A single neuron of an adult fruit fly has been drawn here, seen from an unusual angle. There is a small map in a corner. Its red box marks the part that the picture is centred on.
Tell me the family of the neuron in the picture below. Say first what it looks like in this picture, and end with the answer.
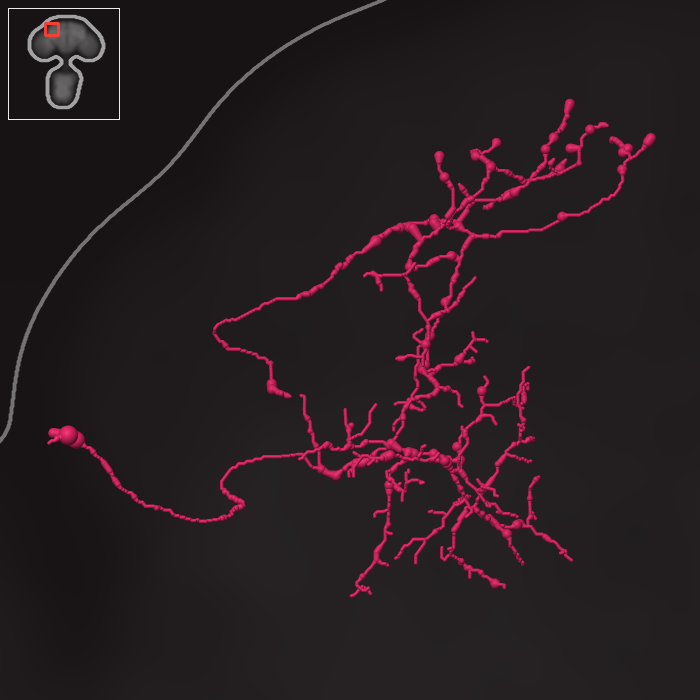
The cell body is on the left of the picture. The picture shows dozens of branch ends. It is a central-brain intrinsic neuron. Its family is hemilineage LHa2.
